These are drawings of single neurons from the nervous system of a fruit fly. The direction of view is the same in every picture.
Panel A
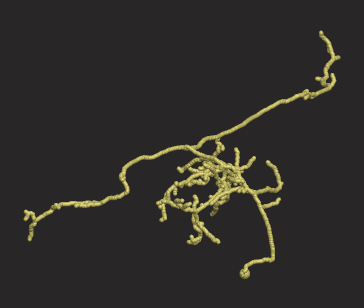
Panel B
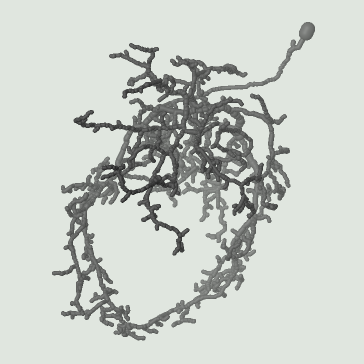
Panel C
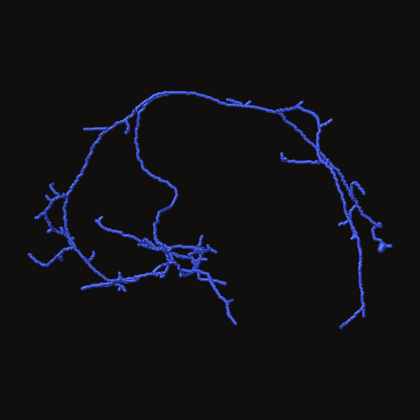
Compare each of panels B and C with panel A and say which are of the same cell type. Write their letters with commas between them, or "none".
none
